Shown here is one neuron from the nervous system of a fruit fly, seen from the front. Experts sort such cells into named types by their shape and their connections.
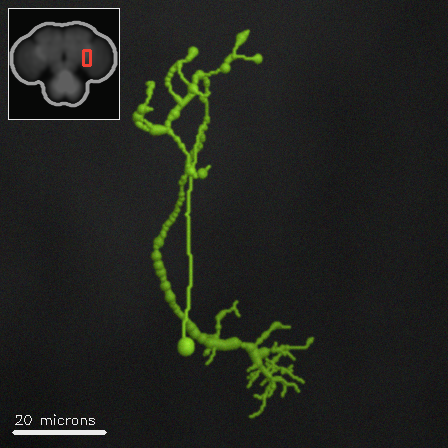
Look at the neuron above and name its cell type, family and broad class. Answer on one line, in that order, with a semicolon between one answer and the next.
LC12; LC; visual projection neuron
